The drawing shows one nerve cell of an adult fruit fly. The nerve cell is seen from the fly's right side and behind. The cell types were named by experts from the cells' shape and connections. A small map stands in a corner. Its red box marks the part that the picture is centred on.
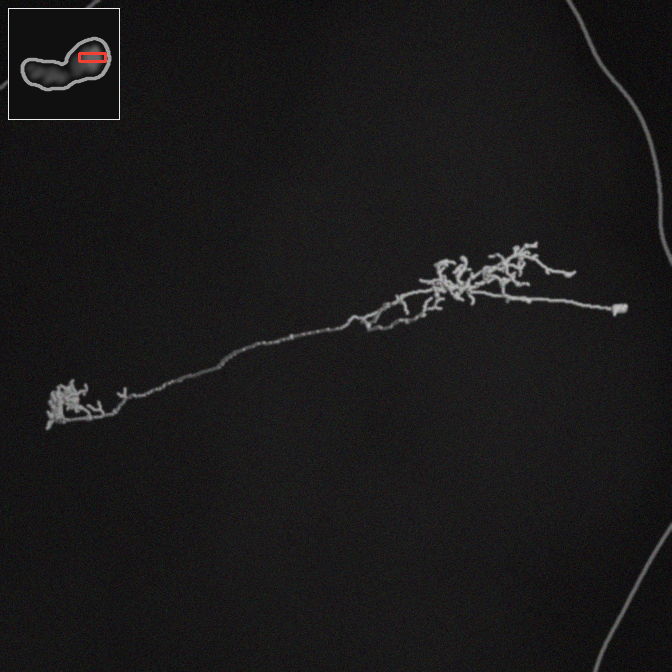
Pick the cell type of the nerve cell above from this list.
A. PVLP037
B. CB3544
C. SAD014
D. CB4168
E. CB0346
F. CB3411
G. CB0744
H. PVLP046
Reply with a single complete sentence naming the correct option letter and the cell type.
The matching cell type for the nerve cell is option E, CB0346.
